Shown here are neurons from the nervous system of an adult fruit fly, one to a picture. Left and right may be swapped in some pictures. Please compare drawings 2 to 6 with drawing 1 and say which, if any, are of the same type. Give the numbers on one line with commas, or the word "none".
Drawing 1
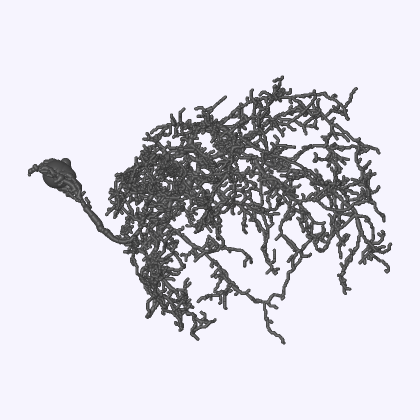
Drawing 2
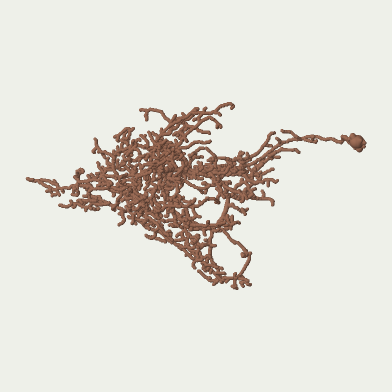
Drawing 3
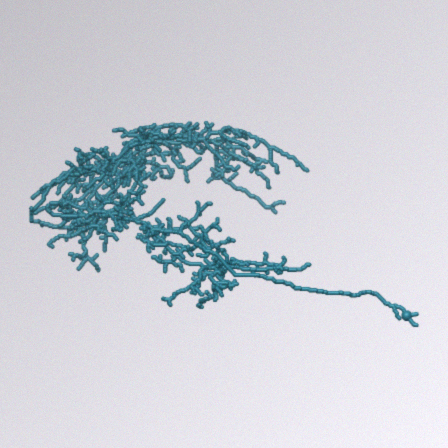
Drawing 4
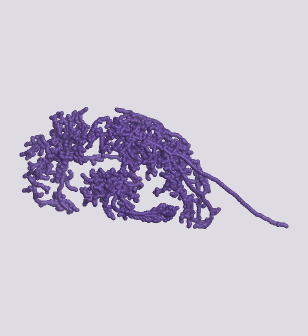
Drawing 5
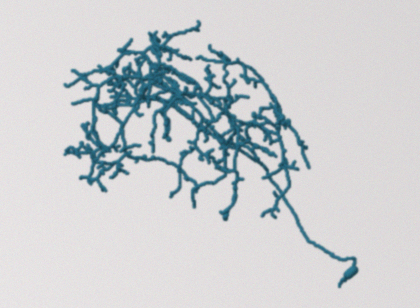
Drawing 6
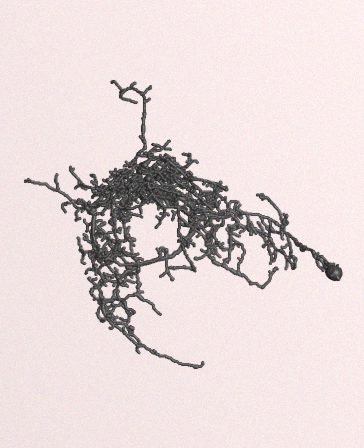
4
